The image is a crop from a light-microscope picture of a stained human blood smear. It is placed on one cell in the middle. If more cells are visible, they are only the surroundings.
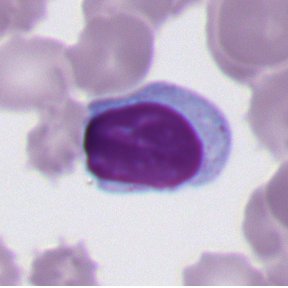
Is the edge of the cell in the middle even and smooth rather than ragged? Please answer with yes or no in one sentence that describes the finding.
Yes, the edge of the cell is even, with no ragged parts or projections.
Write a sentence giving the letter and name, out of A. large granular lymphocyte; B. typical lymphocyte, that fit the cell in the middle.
Option B is correct, naming the cell in the middle as a typical lymphocyte.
